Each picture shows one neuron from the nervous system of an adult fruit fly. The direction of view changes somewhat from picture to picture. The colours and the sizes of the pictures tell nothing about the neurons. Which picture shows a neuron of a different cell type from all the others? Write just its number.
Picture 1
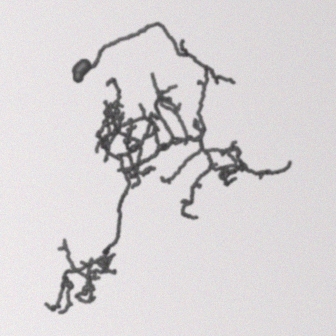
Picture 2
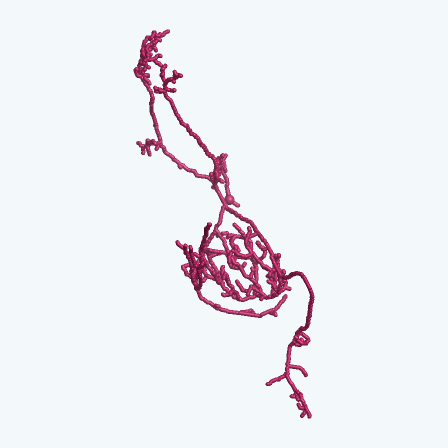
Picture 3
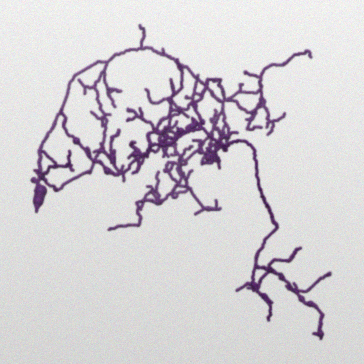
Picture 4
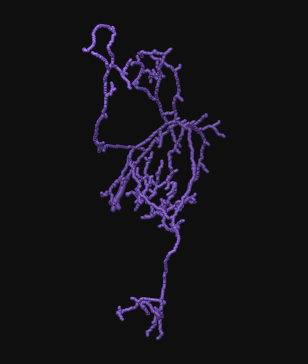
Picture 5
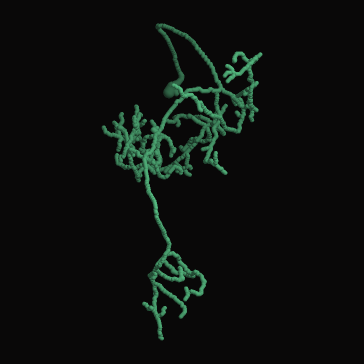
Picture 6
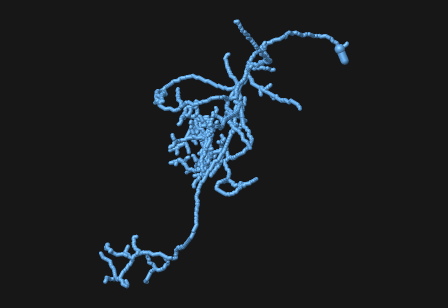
2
